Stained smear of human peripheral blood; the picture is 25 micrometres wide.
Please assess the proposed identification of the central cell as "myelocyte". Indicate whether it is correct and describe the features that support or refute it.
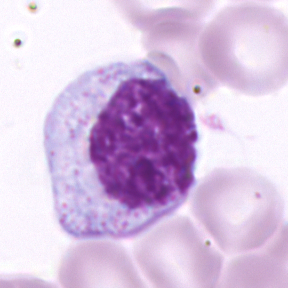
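First check, the nucleolus: none can be seen.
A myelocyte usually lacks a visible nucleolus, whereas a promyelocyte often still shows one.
This point goes with myelocyte and against promyelocyte. Second check, the chromatin: it is gathered into dark purple clumps separated by paler gaps.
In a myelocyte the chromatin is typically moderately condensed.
The clumping seen here agrees with that. Verdict: myelocyte fits, and promyelocyte does not. Remaining checks: the nucleus is roundish to oval, about 12 by 10 micrometres, with no lobes and no deep indentation. The cytoplasm is pale greyish blue, forms a broad crescent on the left of the nucleus, and shows no vacuoles. Last, the cell outline is somewhat angular rather than smoothly round.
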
